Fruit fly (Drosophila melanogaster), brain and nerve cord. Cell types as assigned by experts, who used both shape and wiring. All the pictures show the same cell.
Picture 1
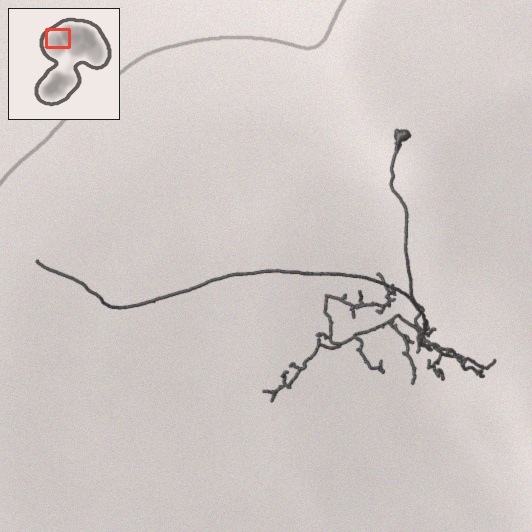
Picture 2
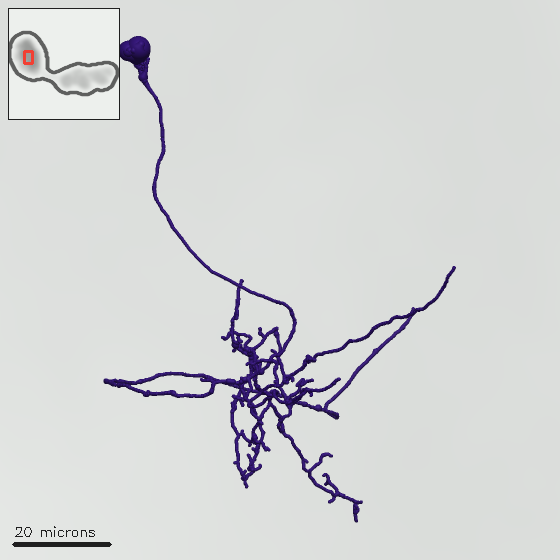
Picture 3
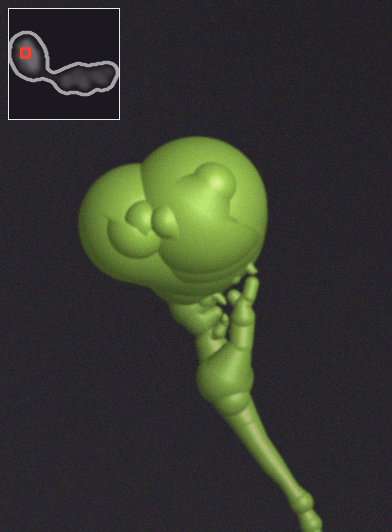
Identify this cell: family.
Lat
